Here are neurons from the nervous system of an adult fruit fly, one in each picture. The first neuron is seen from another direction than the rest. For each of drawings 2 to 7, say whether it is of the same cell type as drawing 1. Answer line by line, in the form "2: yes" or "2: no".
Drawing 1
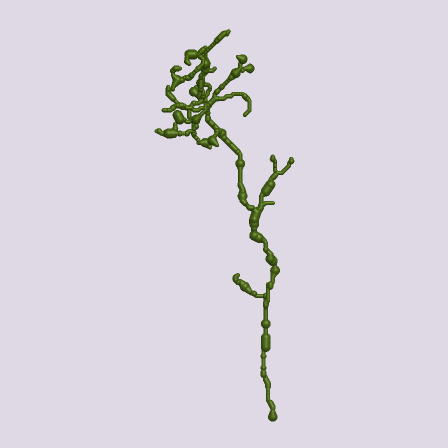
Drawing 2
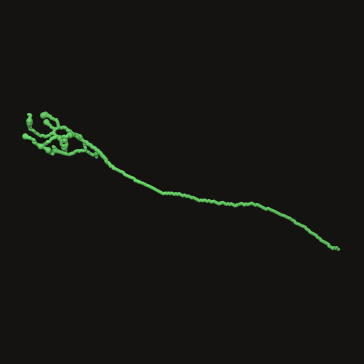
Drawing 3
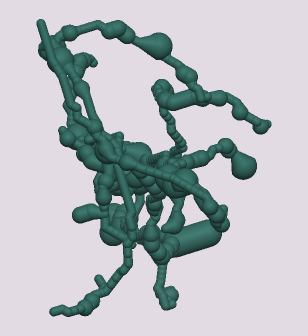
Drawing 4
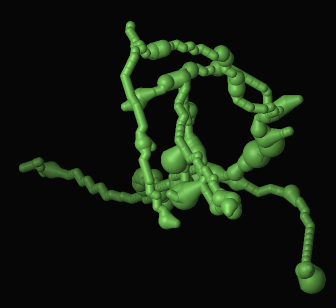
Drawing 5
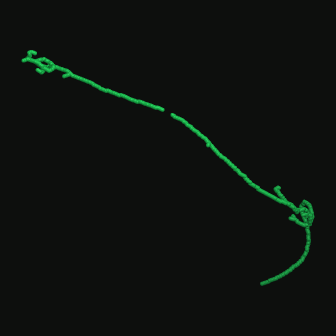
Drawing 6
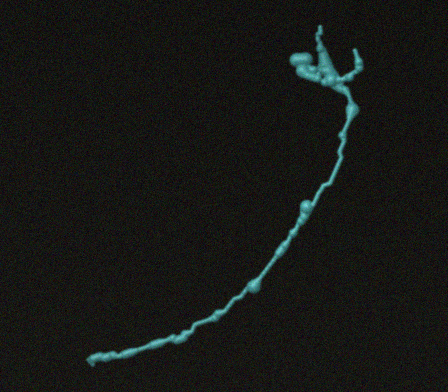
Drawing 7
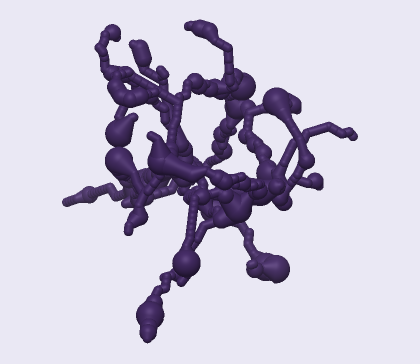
2: no
3: yes
4: yes
5: no
6: no
7: yes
